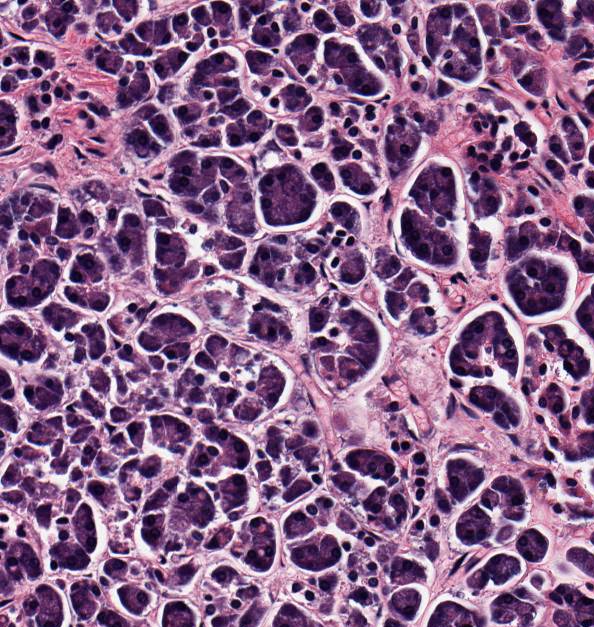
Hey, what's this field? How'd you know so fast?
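It's exocrine pancreas: closely packed rounded nests of cells, varying in size, across the whole field. Their cytoplasm is dense, granular, deep purple; nuclei small, round, dark.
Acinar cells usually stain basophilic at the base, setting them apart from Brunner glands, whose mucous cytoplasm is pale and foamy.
Thin pink fibrous strands part the nests.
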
